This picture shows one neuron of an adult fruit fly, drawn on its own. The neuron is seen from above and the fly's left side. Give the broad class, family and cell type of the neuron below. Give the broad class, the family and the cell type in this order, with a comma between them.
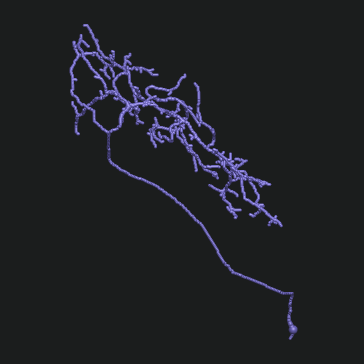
nerve-cord intrinsic neuron, hemilineage 12A, IN12A061_d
